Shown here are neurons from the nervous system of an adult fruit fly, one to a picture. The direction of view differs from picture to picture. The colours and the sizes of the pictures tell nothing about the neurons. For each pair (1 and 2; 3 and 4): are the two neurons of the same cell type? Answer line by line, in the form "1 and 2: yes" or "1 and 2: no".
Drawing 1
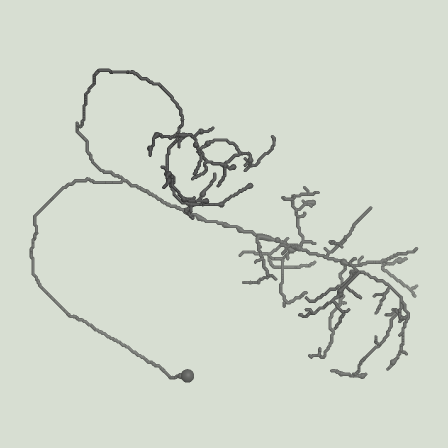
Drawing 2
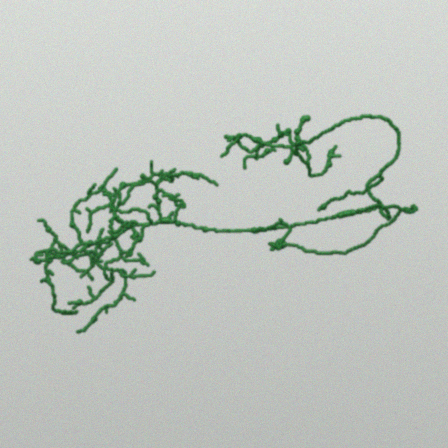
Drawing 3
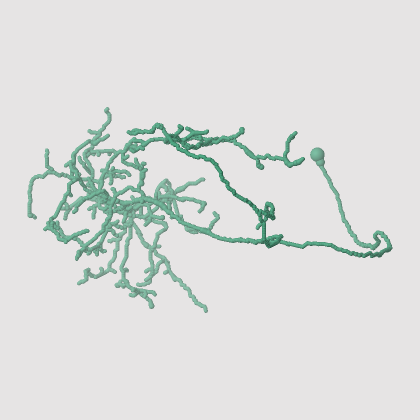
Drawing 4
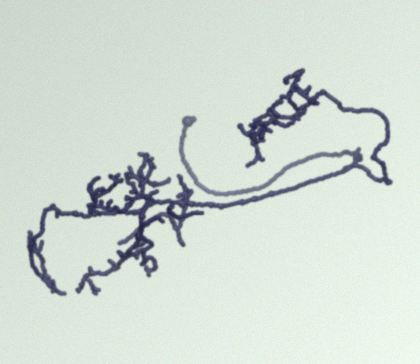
1 and 2: no
3 and 4: no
